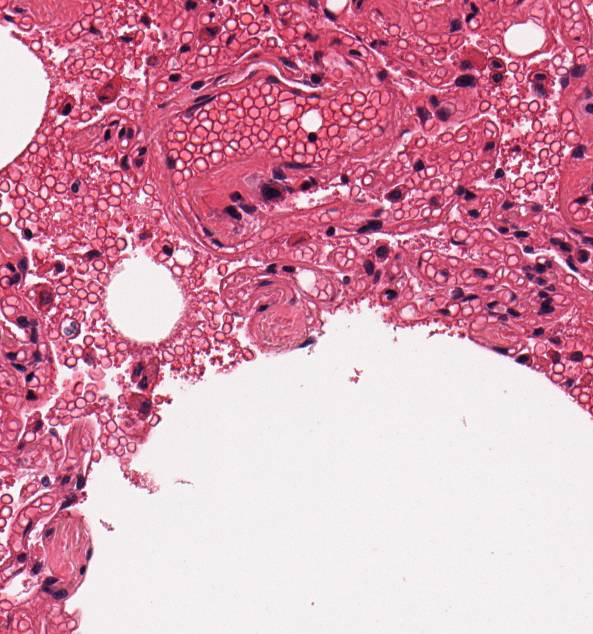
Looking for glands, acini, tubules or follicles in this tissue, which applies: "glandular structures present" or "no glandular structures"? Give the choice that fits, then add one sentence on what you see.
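No glandular structures. No glands are seen anywhere in the field.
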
